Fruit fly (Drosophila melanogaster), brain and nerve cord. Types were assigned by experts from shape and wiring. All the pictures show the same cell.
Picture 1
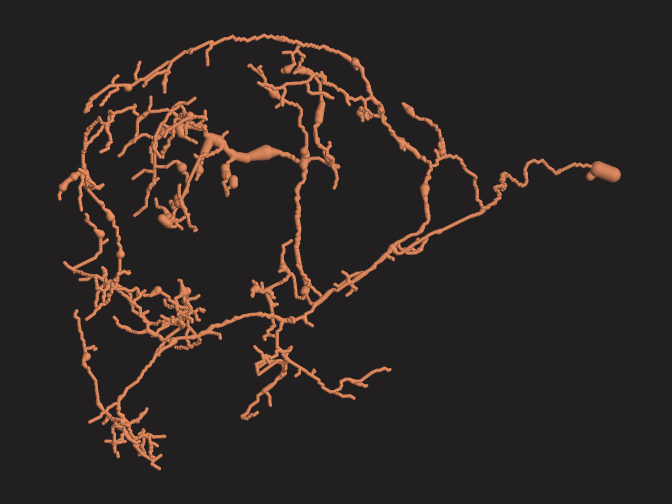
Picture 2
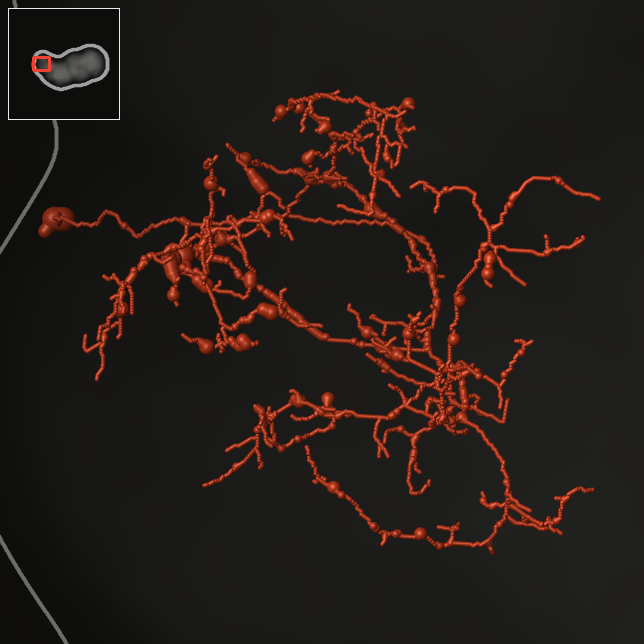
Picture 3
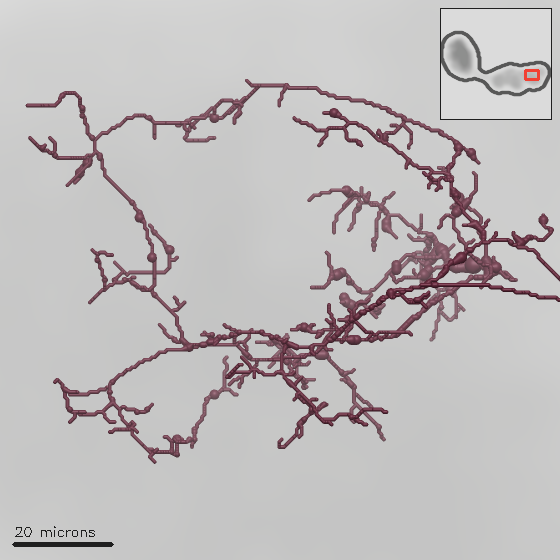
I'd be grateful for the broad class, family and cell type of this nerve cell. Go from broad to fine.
nerve-cord intrinsic neuron; hemilineage 21A; IN21A048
